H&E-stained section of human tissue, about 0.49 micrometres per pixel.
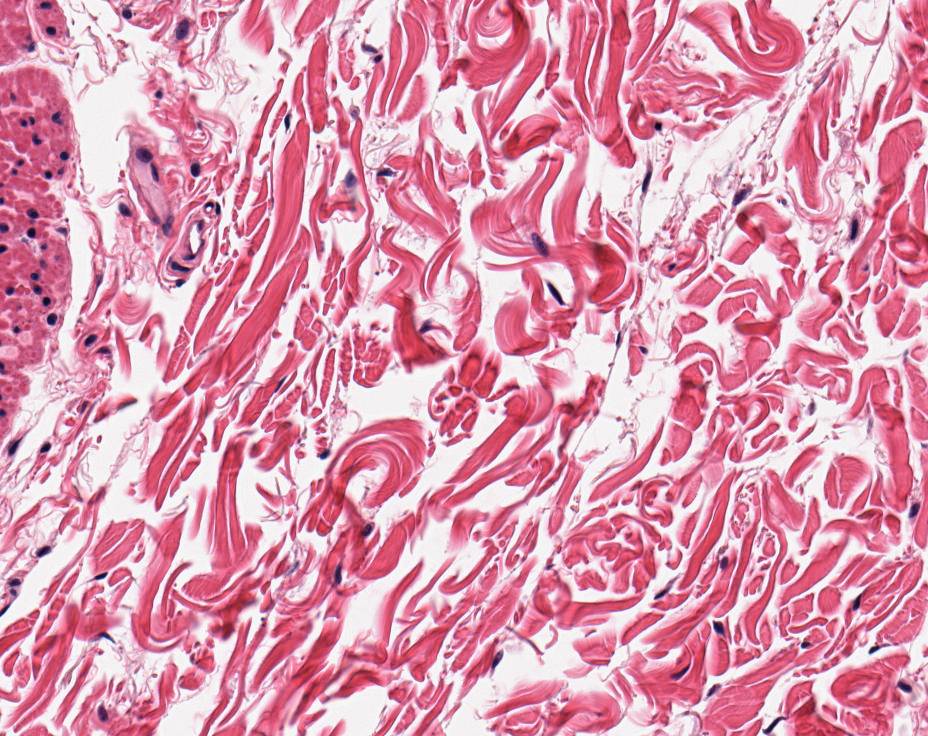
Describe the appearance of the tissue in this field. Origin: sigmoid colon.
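Follow the fibres and you'll see many bent into curves, curls and hooks instead of lying straight. Their nuclei are few, dark and elongated, sitting along the fibre edges. In the spaces between, fine pale wispy strands lie loosely. Now move to the upper left edge: a compact block of pink tissue is there, dotted with small round dark nuclei.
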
